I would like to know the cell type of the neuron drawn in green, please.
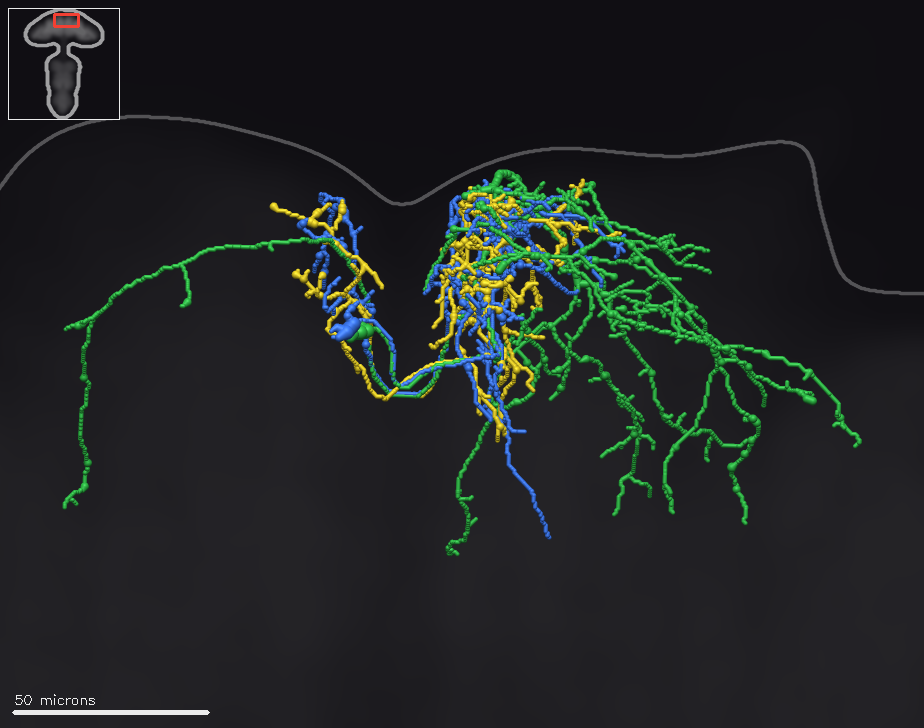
CRE039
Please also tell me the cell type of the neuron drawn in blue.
CB1062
